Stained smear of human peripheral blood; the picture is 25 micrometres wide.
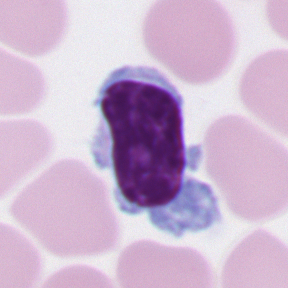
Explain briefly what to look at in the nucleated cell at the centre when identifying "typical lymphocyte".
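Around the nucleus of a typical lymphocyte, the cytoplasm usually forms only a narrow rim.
That fits here: the nucleus fills most of the cell and leaves just a narrow rim of cytoplasm along most of its edge. The nucleus itself is a single elongated oval without lobes. The cytoplasm is pale greyish blue. Where it fits less neatly is below and to the right of the nucleus, where the largest patch of cytoplasm lies rather than a narrow rim.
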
